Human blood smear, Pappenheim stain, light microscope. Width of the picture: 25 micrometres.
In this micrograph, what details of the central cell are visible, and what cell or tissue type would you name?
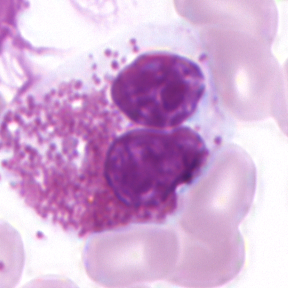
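Neither lobe of the nucleus shows a nucleolus, as far as I can see. The cytoplasm, though, is packed with many coarse, round, reddish-violet granules, most of them lying to the left of the nucleus. Loose granules also lie scattered just outside the edge of the cell. This one is an eosinophil.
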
